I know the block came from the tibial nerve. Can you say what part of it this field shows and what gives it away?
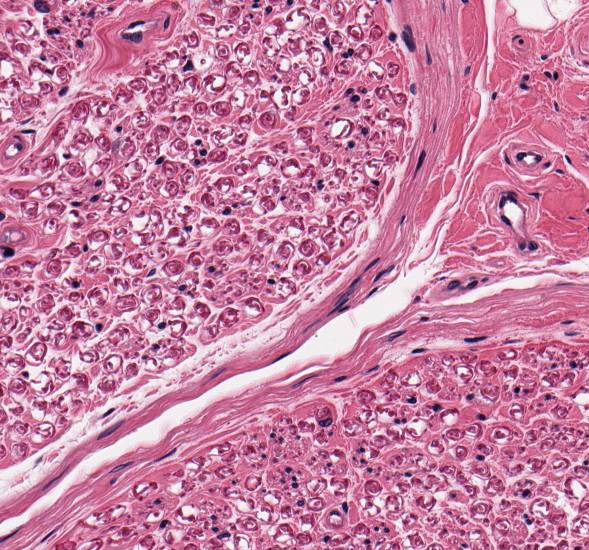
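The two bundles, upper left and lower right, are each a nerve fascicle. Their fibres are cut across, each a small round profile with a central pink dot inside a paler ring.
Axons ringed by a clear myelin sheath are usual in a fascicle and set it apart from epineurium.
Each is edged by a thin layered sheath with flattened, elongated nuclei.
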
